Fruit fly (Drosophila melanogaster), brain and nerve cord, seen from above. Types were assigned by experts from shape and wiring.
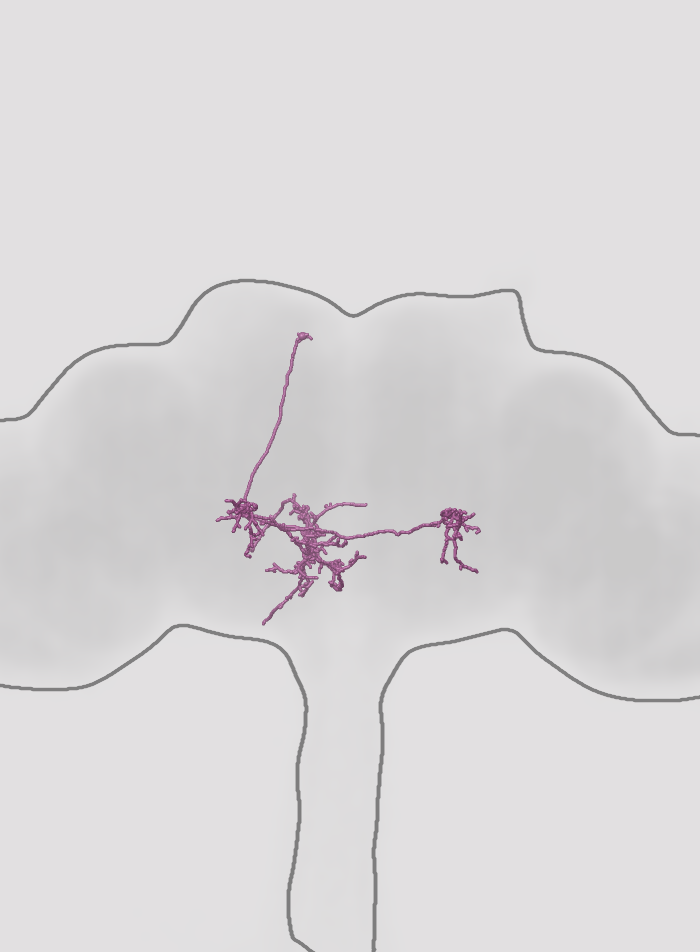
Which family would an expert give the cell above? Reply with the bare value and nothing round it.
hemilineage PSa1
